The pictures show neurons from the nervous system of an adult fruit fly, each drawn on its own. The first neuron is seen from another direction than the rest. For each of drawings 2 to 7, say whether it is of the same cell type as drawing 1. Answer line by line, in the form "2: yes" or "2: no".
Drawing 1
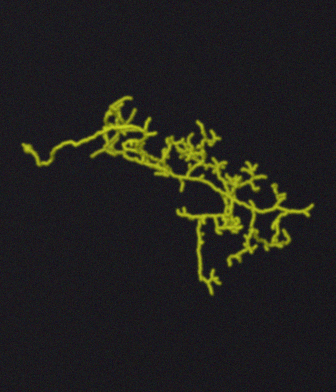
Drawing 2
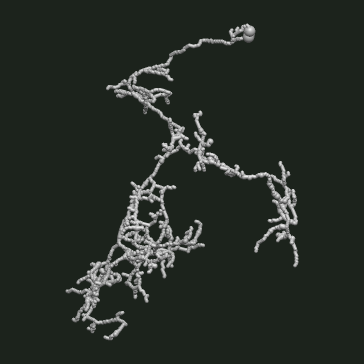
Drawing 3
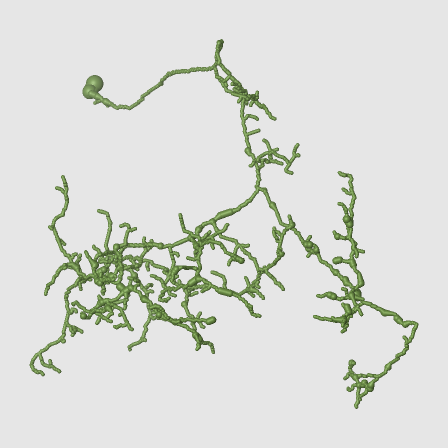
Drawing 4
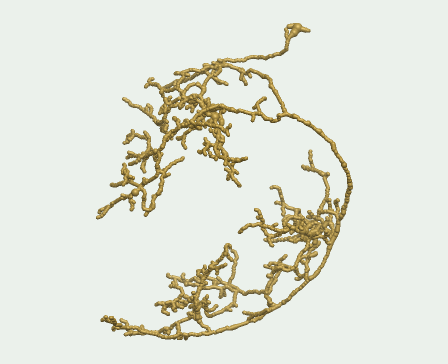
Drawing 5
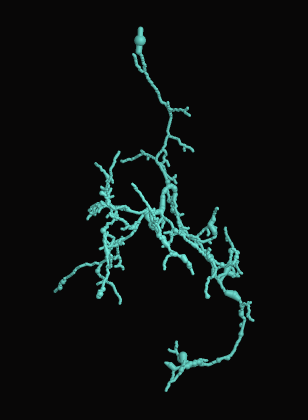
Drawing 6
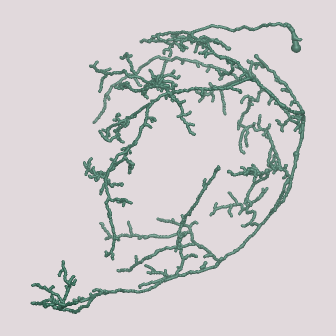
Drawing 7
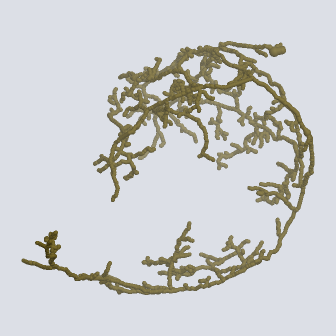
2: yes
3: yes
4: no
5: yes
6: no
7: no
